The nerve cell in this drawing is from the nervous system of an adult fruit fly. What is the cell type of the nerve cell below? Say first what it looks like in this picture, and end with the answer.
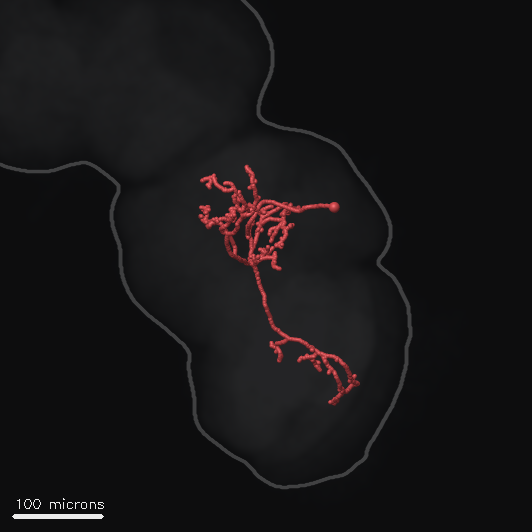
From top to bottom in the picture it spans about 250 microns. In this view it is taller than it is wide. Its broad class is central-brain intrinsic neuron. Its cell type is AVLP462.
